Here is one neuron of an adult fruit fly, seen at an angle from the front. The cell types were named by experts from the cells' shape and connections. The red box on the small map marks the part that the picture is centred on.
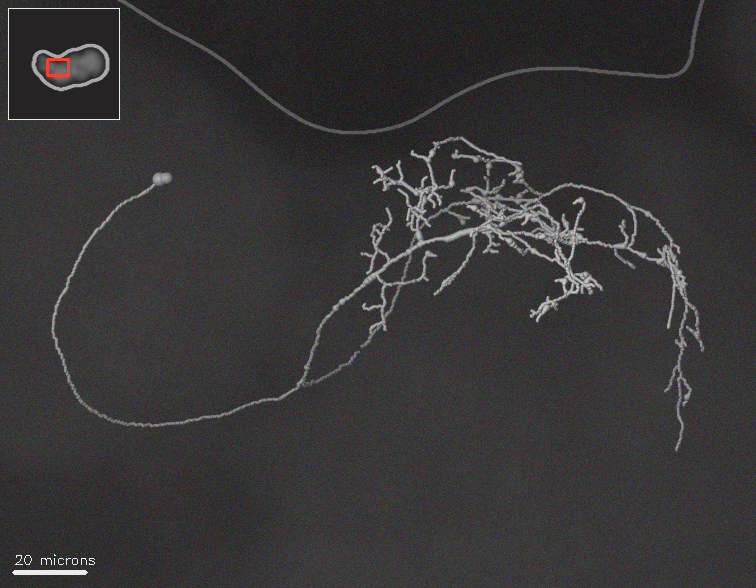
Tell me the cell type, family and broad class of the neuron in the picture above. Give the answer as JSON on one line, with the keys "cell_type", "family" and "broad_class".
{"cell_type": "IN19B090", "family": "hemilineage 19B", "broad_class": "nerve-cord intrinsic neuron"}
